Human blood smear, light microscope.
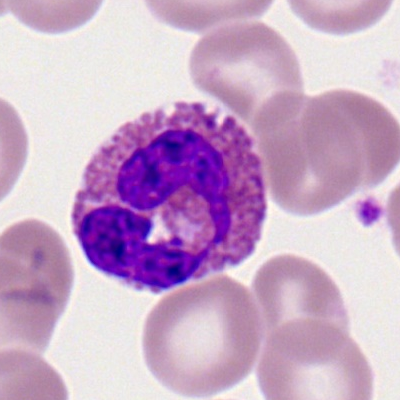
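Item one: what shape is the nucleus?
A curved band, bending around a pale central area of cytoplasm.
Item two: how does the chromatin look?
Dark purple and coarsely clumped.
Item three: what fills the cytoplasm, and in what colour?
It is densely packed with pinkish-purple granules.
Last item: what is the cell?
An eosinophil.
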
